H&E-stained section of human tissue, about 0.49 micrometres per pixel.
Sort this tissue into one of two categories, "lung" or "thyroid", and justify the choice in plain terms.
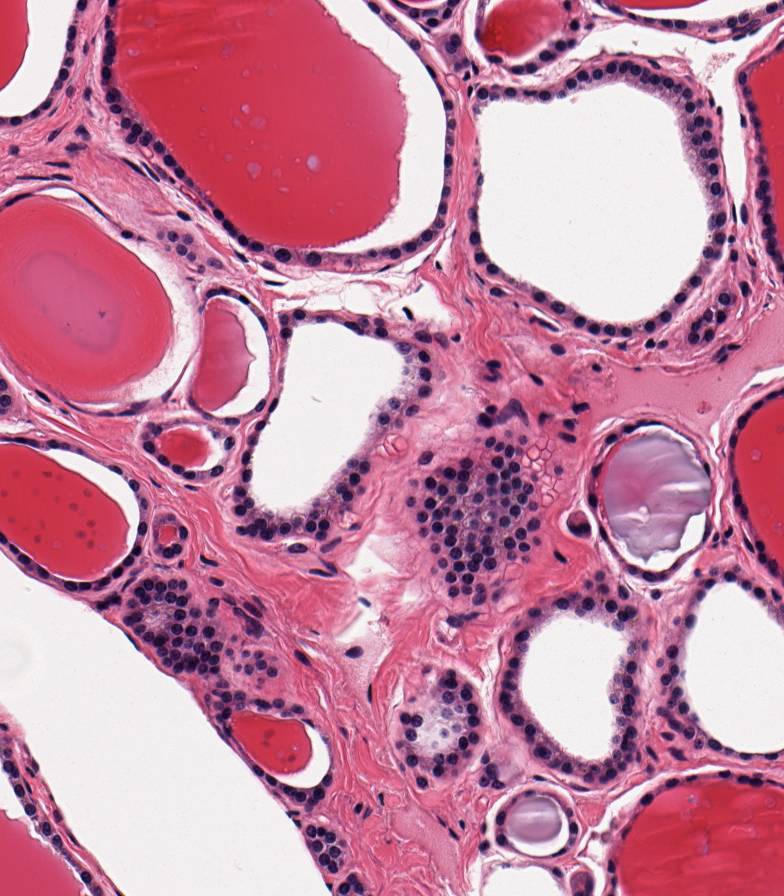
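This is thyroid. Round to oval follicles of widely varying size pack the field; most on the left half hold homogeneous deep pink colloid.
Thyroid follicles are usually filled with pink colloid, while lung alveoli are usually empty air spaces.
Each follicle is lined by a single layer of low cuboidal to flattened cells with round dark nuclei.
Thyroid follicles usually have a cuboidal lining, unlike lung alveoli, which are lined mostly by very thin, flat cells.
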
